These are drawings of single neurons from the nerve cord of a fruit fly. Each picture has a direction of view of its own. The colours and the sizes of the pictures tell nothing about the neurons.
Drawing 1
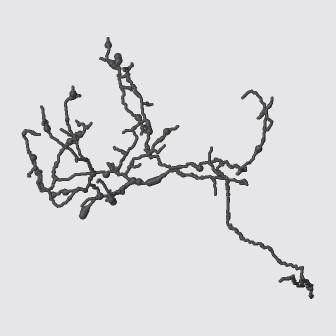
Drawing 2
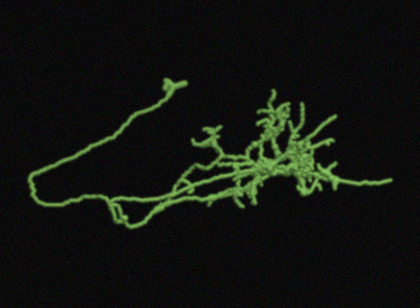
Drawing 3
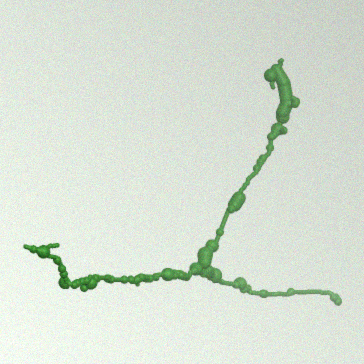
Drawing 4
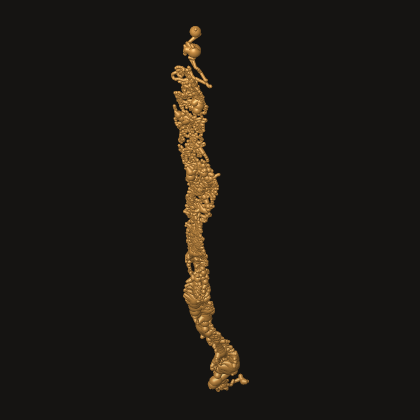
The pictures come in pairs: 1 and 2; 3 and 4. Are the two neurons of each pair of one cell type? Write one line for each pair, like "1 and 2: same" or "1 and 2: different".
1 and 2: same
3 and 4: different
